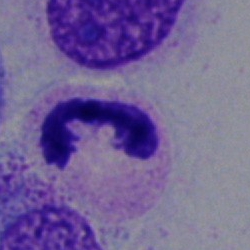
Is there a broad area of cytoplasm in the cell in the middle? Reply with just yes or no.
Yes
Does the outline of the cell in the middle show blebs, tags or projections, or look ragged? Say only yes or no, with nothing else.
No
